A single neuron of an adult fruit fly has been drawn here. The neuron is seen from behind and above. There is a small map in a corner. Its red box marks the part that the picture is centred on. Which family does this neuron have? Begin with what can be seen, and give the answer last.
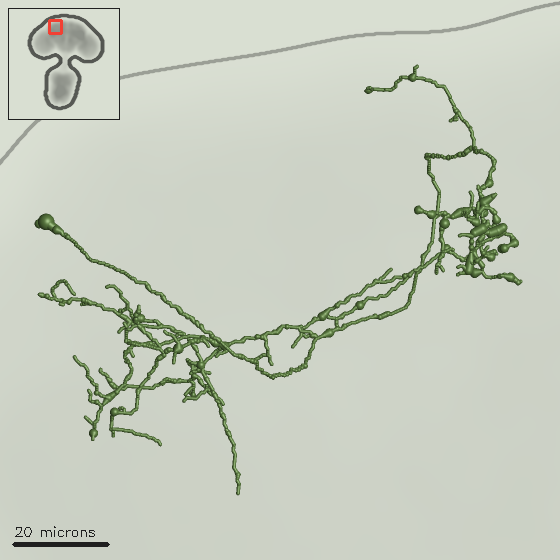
The cell body is on the left of the picture. By the scale bar it is about 100 microns wide in this view. Dozens of branch ends can be seen. Its broad class is central-brain intrinsic neuron. The family is hemilineage SLPad1_posterior.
